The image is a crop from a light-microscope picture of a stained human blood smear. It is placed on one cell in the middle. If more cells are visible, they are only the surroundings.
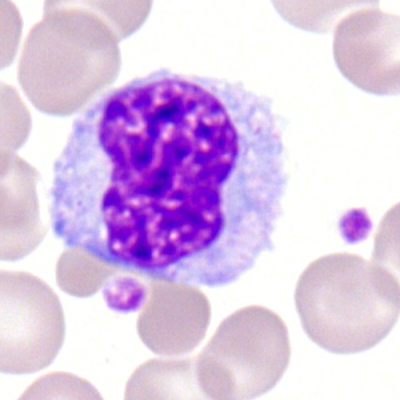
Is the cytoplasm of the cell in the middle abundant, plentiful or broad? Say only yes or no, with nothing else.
Yes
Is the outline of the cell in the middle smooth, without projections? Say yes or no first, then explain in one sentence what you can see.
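No. The cell is roughly round with a faintly ragged, fuzzy edge.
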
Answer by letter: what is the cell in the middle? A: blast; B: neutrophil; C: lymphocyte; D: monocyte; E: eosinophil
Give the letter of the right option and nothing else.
D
